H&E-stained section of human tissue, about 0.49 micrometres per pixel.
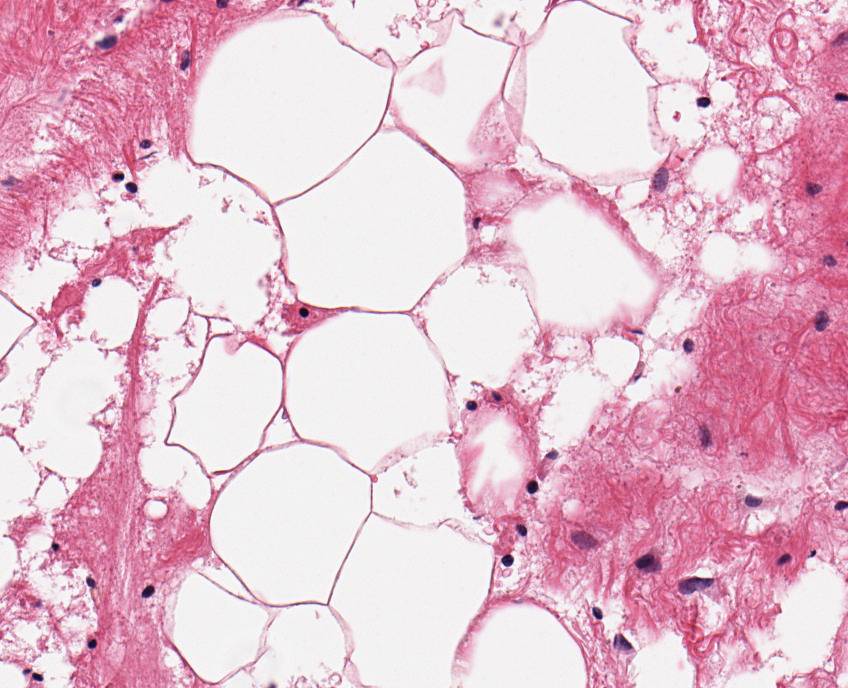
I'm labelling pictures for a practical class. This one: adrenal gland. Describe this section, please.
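I see large clear fat cells centrally, pink fibrous stroma left and right. The right stroma: wavy pink collagen fibres in many directions. Small round dark nuclei are sparse among fat cells and stroma. Larger, paler purple oval to spindle-shaped nuclei also lie in the right stroma.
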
